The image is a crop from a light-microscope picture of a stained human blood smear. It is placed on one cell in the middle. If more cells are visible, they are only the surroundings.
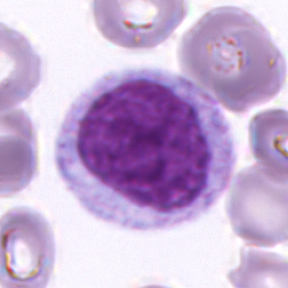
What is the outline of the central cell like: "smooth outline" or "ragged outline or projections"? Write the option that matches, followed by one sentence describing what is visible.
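Smooth outline. The cell outline is round and smooth.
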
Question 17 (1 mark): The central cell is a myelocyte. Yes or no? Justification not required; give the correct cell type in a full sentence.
Yes, the cell shown centrally is a myelocyte.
